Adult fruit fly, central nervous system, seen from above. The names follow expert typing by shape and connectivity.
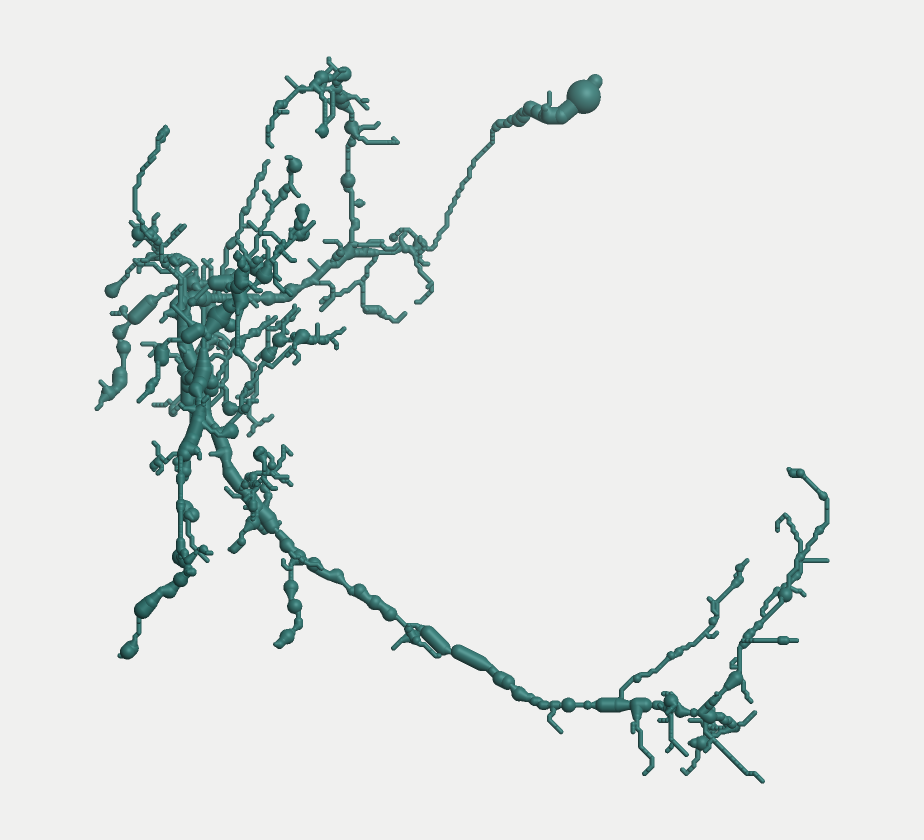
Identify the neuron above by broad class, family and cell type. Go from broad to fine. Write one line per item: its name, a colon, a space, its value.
broad class: nerve-cord intrinsic neuron
family: hemilineage 13A
cell type: IN13A063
